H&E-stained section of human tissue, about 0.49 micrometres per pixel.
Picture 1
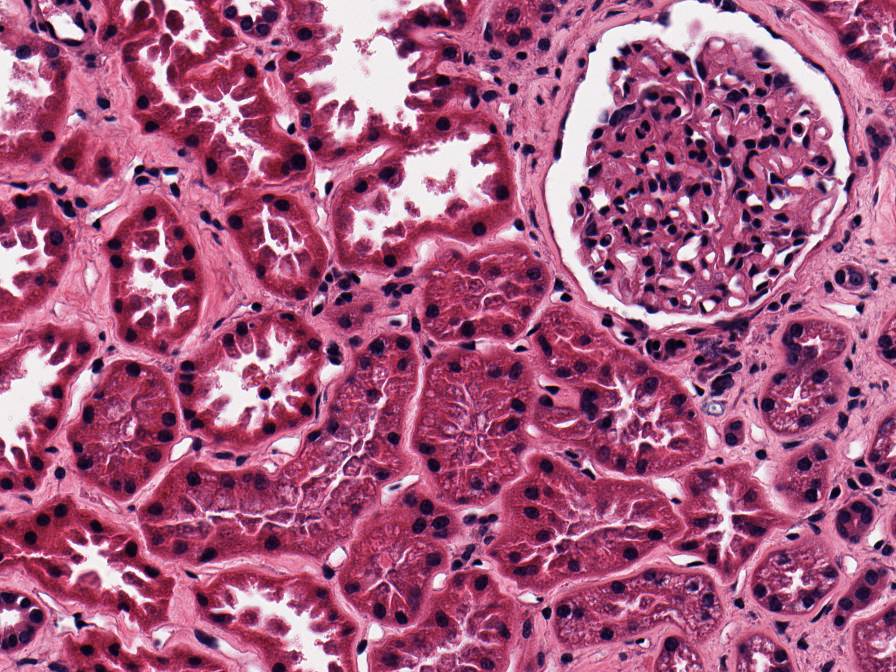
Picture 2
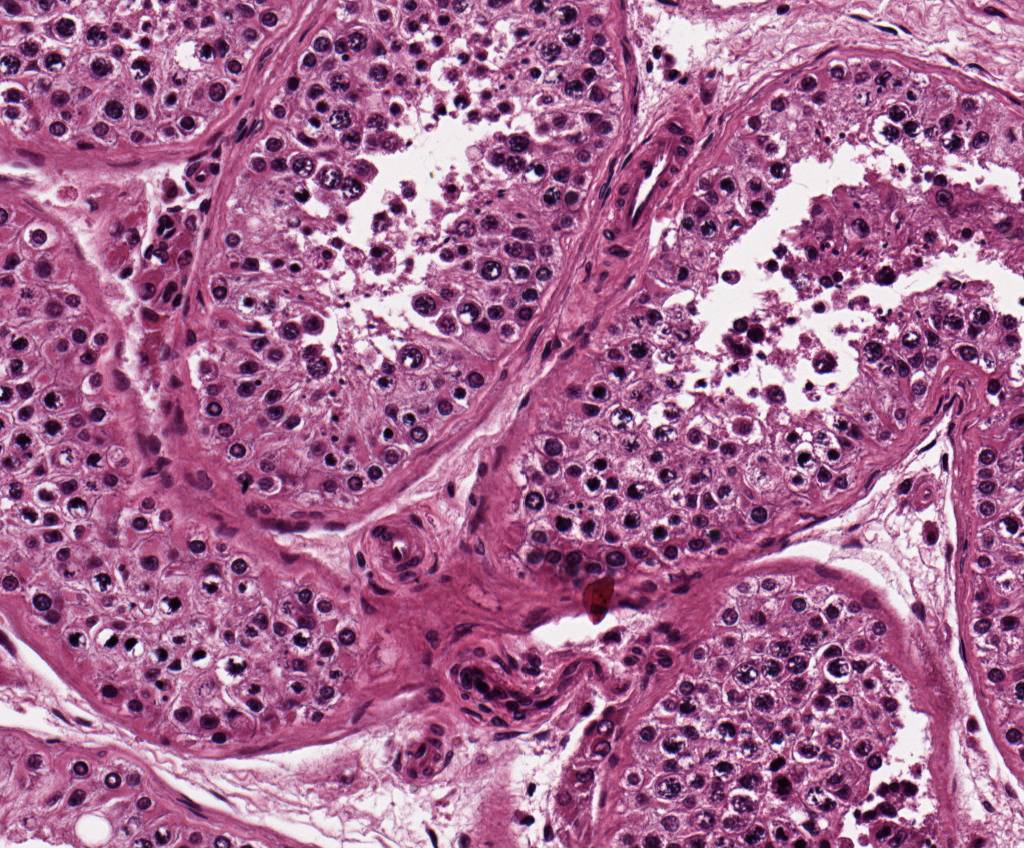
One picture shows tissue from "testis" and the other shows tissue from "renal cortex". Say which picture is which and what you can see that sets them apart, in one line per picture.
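Picture 1 – renal cortex. The tubules are lined by a single layer of cuboidal to low columnar cells with abundant granular pink cytoplasm.
Picture 2 – testis. Each tubule is lined by a stratified epithelium many cells thick that fills most of the tubule.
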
